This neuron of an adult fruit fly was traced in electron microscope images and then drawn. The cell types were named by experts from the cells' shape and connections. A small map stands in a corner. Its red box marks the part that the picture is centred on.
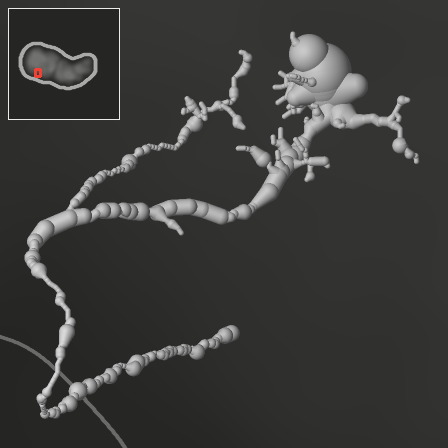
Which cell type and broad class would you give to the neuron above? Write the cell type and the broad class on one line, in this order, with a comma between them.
CEM, motor neuron of the brain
